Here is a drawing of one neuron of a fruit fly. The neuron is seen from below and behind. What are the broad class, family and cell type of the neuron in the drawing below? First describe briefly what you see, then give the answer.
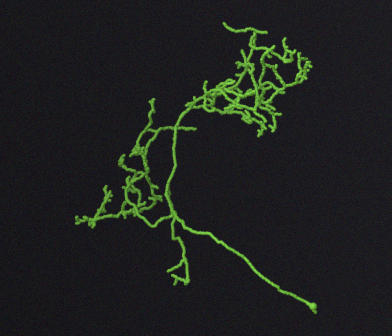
The cell body can be seen at the lower right of the picture. The picture shows dozens of branch ends. Its broad class is central-brain intrinsic neuron. The family is hemilineage CREl1. It is of cell type SLP242.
